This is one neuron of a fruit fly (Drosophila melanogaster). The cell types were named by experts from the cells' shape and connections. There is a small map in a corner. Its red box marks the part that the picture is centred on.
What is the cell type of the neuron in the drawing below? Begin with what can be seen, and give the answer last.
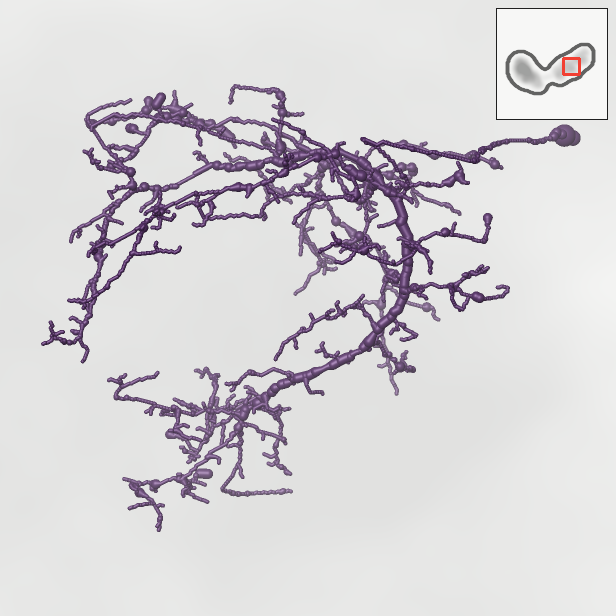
More than a hundred branch ends can be seen. In this view it is about as wide as it is tall. This is a nerve-cord intrinsic neuron. Its cell type is IN03A047.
